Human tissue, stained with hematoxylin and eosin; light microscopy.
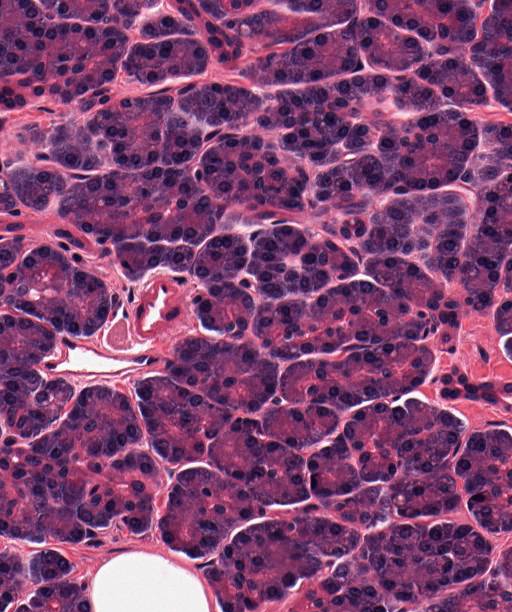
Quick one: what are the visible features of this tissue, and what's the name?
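Acini, closely packed and grouped into small lobules, occupy the whole field. Each acinus consists of pyramidal acinar cells whose nuclei lie toward its outer base. These nuclei are round and darkly stained, one per cell. Acinar cell cytoplasm is dark purple near the base and pinker toward the centre of the acinus. The tissue is pancreas.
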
